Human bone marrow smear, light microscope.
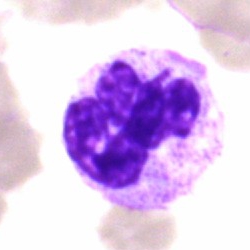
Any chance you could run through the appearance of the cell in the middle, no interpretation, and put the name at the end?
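Taken point by point: the chromatin is dark purple and coarsely clumped; the cytoplasm is pale pinkish-lilac; its widest rim lies on the lower right side of the nucleus; and fine, small violet-pink granules are scattered through it. Name: segmented neutrophil.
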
